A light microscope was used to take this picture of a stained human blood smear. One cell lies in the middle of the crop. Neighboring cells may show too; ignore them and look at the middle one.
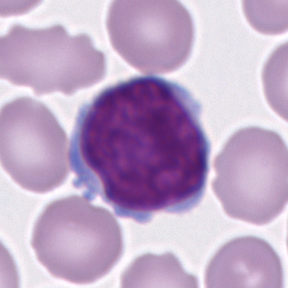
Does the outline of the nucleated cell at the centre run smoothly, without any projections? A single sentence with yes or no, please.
No, the border of this cell is rough instead of smooth.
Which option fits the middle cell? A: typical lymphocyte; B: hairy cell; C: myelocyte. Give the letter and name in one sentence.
Here the right option is A, as the cell in the middle is a typical lymphocyte.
